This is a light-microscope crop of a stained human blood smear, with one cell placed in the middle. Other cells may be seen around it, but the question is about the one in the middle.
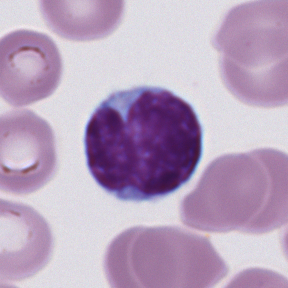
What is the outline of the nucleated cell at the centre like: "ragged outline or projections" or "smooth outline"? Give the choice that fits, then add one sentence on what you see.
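Smooth outline. The cell's outline is round and smooth.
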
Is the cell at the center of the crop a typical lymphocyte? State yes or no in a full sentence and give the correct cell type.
Yes, the cell of interest in the middle is a typical lymphocyte.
